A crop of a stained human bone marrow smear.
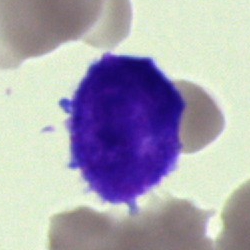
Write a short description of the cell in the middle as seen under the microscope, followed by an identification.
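Small irregular projections extend from the left and lower edges of the cell. The whole cell stains a dense, fairly even deep blue-purple. No distinct granules are discernible, and no clear vacuoles are visible. The cell is a blast.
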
